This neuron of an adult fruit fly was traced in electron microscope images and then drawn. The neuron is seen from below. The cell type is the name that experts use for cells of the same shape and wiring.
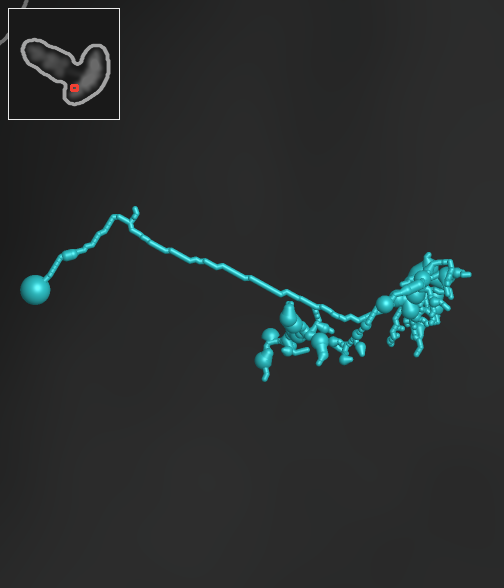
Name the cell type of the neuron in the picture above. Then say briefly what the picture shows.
The cell type is T5a. Its broad class is optic-lobe intrinsic neuron. It is in the brain and does not reach the nerve cord. The cell body is on the left of the picture.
